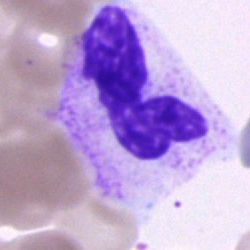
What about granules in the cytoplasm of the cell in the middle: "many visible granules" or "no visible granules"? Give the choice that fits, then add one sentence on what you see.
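Many visible granules. Fine purple granules are scattered throughout the cytoplasm.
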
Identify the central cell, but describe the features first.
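In the central cell, the outline is angular, with fairly straight edges, not smoothly round. Its nucleus lies toward the top, leaving a wider band of abundant, pale lilac-blue cytoplasm below. The chromatin is dark purple with scattered paler patches. This is a band neutrophil.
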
